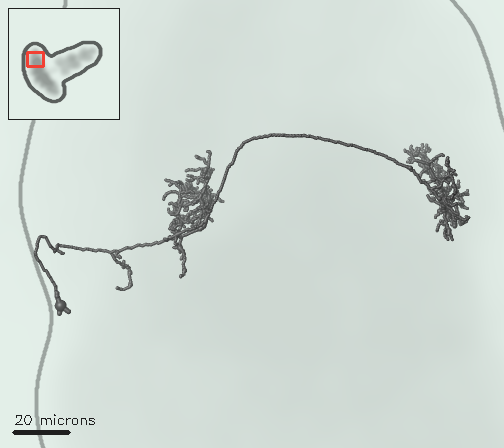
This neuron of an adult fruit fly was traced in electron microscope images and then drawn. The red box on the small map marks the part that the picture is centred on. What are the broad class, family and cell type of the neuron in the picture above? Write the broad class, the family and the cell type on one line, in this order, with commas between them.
optic-lobe intrinsic neuron, TmY, TmY19a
